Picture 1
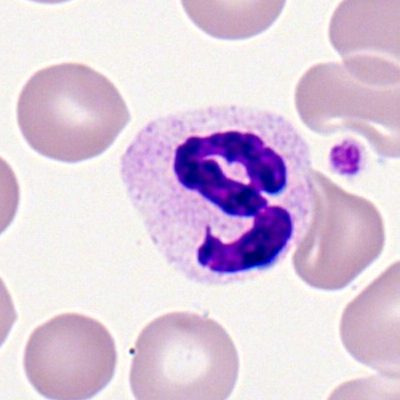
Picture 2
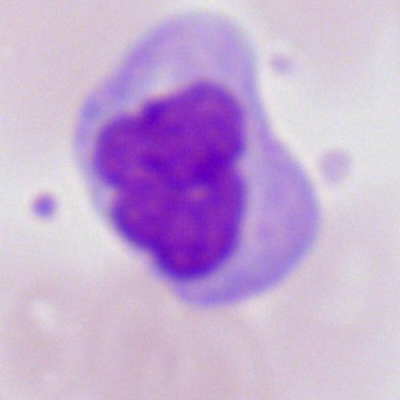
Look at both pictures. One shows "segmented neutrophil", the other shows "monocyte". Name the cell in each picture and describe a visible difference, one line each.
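Picture 1 is a segmented neutrophil. The cytoplasm holds many fine lilac granules.
Picture 2 is a monocyte. No distinct granules can be seen in the cytoplasm.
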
